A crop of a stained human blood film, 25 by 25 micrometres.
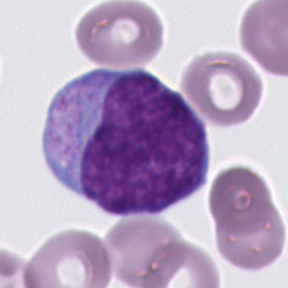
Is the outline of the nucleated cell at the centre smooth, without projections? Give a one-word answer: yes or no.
Yes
